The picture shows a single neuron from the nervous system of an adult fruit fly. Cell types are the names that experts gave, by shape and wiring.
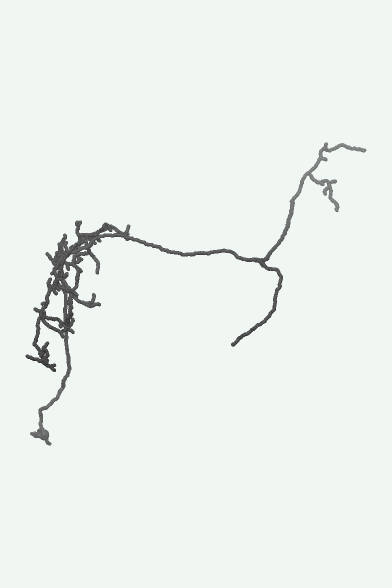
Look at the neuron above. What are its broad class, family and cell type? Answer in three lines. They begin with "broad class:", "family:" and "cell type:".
broad class: nerve-cord intrinsic neuron
family: hemilineage 06A
cell type: IN06A067_d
